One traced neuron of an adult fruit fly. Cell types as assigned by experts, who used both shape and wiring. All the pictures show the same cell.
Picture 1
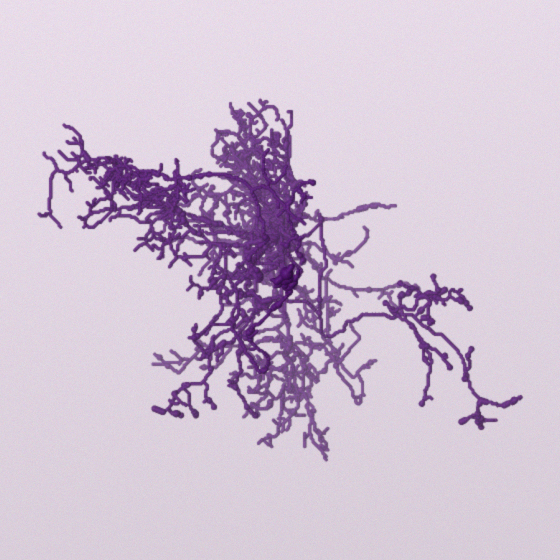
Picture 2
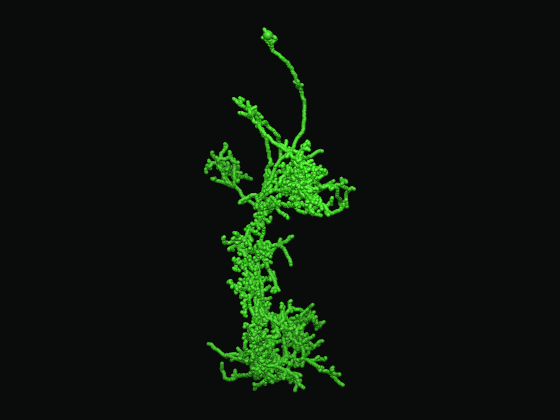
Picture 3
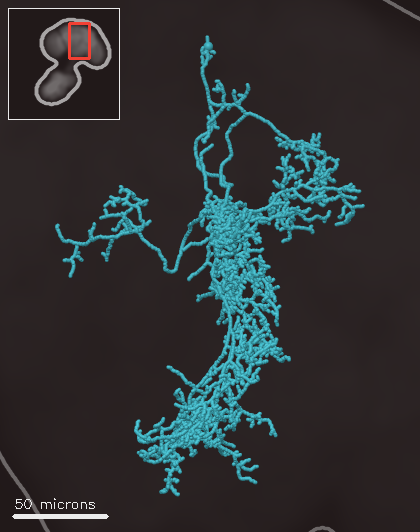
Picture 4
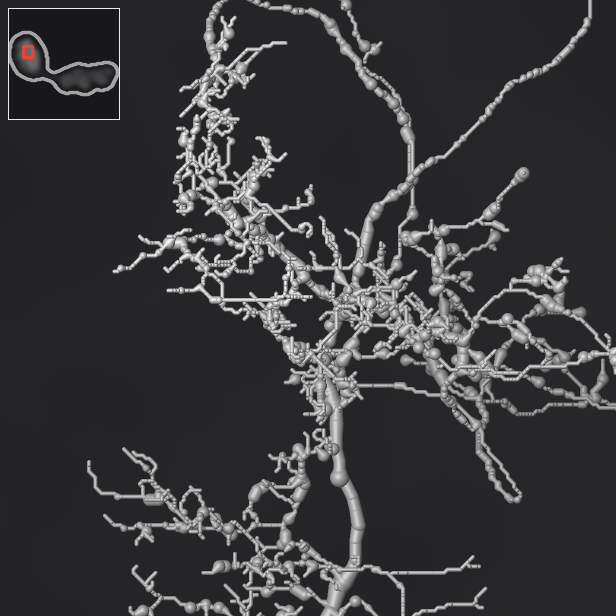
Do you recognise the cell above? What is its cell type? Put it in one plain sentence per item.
The cell type is VES053.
